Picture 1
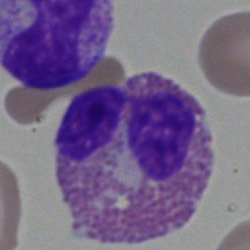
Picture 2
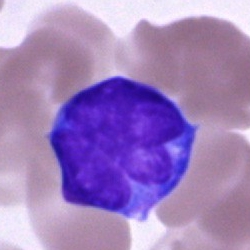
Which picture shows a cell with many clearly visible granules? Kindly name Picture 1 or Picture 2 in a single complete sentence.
The cell seen in picture 1 shows many visible granules in its cytoplasm.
